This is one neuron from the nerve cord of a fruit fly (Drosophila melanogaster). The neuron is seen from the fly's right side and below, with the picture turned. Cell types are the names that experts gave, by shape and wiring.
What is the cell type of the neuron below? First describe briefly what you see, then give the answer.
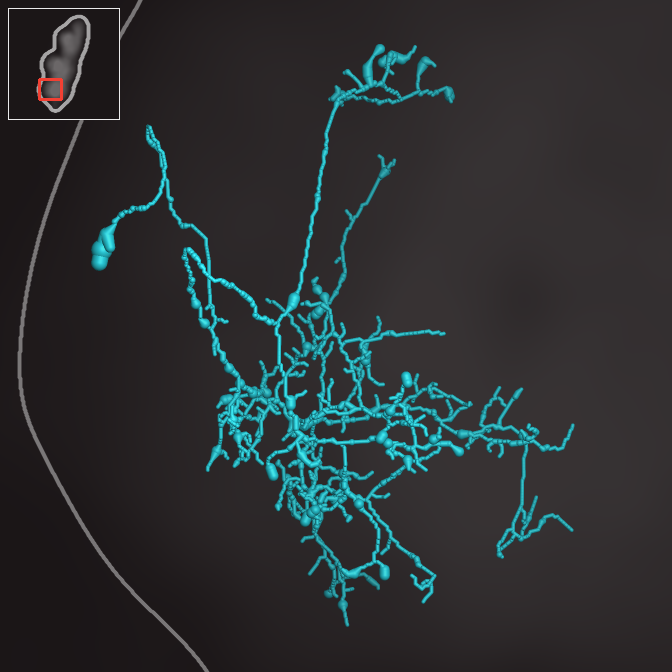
In this view it is about as wide as it is tall. It is a nerve-cord intrinsic neuron. Its cell type is IN01B041.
